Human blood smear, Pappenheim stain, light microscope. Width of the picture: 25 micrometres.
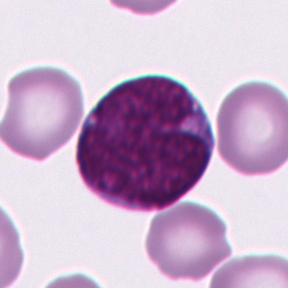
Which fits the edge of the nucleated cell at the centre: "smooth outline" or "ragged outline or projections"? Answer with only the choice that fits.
Smooth outline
